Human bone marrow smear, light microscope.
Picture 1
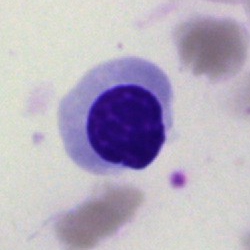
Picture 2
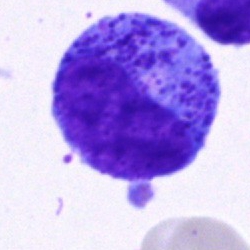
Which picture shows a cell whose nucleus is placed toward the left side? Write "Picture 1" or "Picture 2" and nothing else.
Picture 2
